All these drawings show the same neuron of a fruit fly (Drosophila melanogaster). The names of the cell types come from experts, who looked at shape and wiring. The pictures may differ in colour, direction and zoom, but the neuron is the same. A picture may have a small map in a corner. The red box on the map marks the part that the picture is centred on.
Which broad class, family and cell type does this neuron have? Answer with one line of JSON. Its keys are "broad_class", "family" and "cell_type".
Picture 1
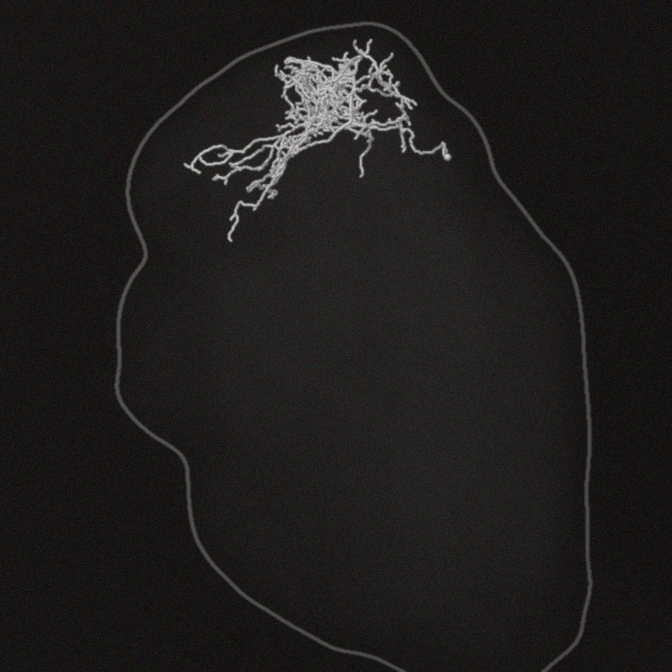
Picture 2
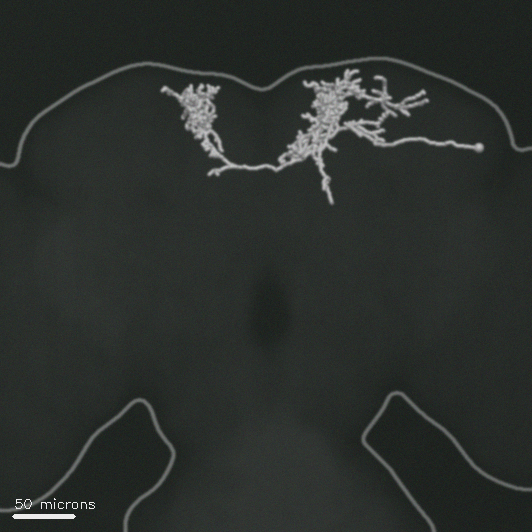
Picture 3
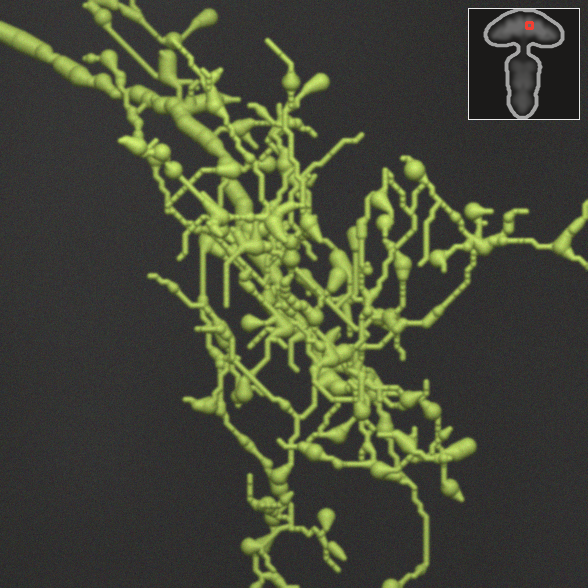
{"broad_class": "central-brain intrinsic neuron", "family": "hemilineage DL2_dorsal", "cell_type": "SMP186"}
